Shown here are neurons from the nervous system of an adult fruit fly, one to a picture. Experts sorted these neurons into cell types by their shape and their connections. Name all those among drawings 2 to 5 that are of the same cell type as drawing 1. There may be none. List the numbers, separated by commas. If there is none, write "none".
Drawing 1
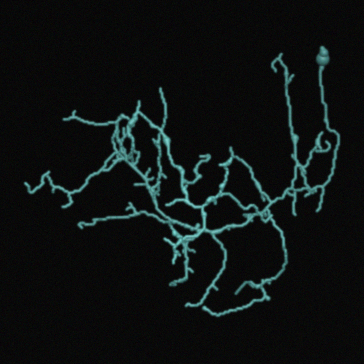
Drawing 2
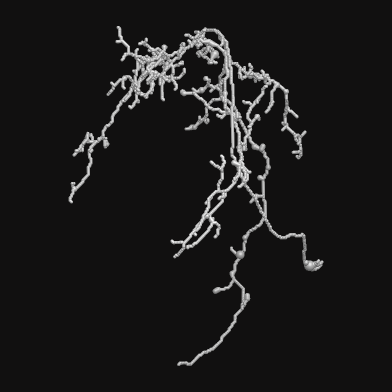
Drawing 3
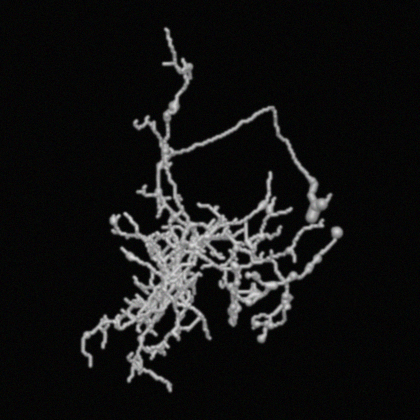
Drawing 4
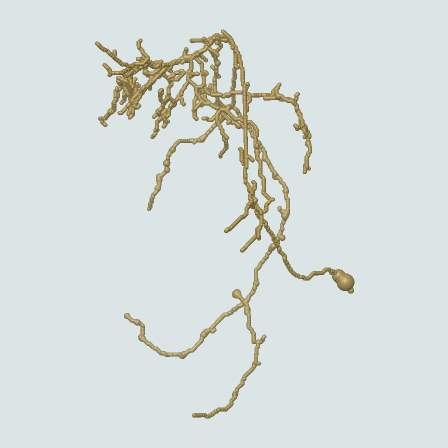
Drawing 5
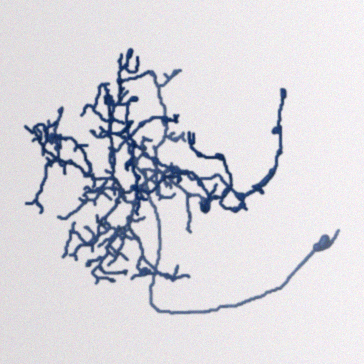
3, 5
